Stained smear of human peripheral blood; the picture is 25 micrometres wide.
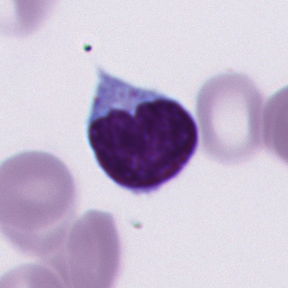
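Typical lymphocyte, the nucleated cell at the centre, about 10 micrometres across. Its nucleus measures about 9 by 8 micrometres and fills about 70% of the cell's area, with dark purple, coarsely clumped chromatin. The outline tapers to a pointed tip at the upper left. Pale blue cytoplasm gathers mainly on the upper-left side of the nucleus and shows no vacuoles.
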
